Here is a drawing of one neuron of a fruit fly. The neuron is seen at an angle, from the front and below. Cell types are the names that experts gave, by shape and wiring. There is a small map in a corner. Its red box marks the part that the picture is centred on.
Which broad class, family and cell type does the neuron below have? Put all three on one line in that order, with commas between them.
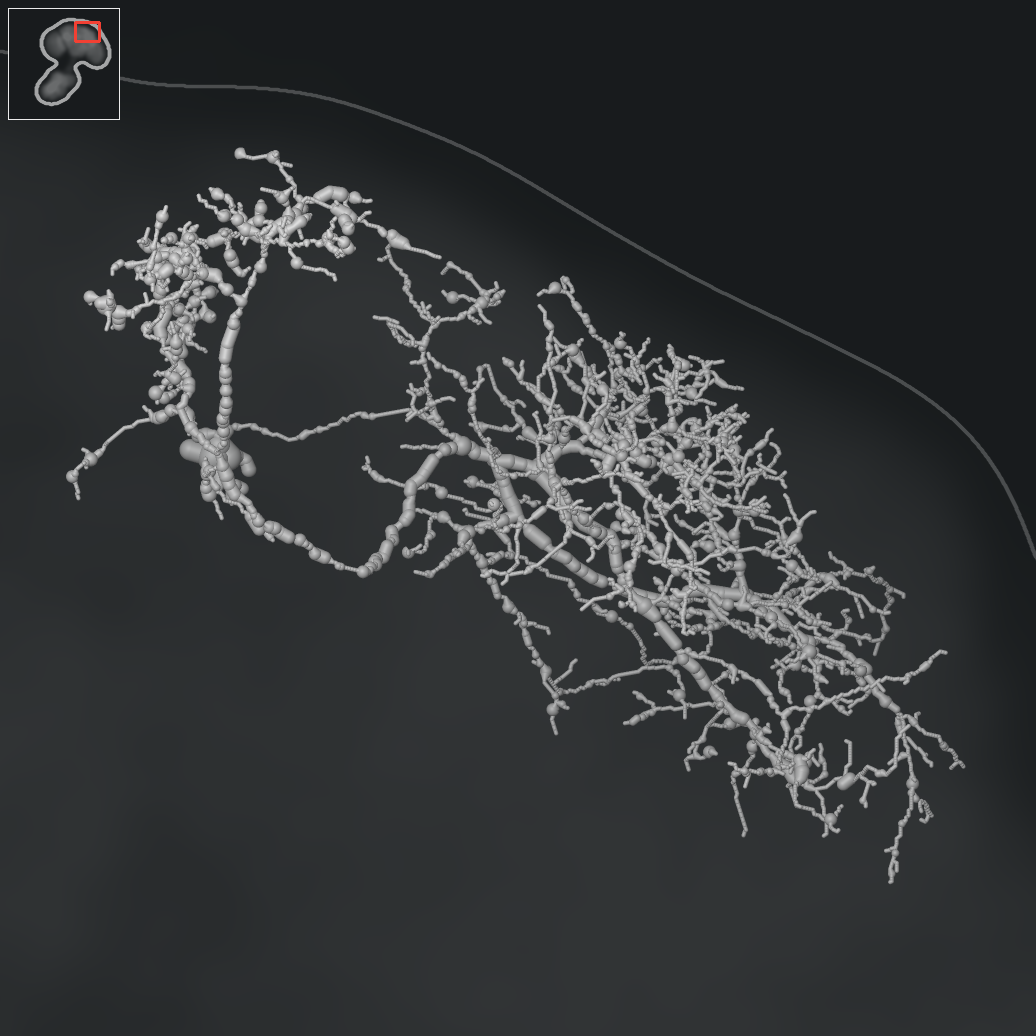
central-brain intrinsic neuron, hemilineage SMPp&v1_posterior, SMP549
